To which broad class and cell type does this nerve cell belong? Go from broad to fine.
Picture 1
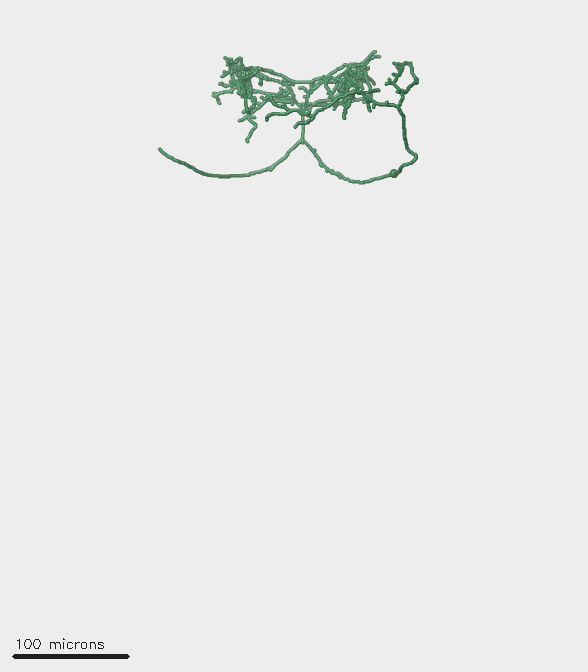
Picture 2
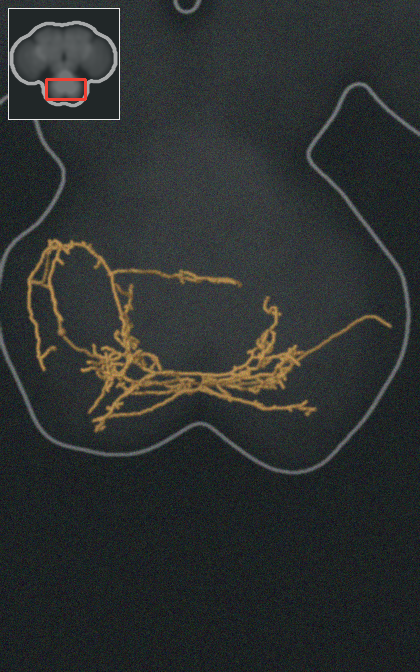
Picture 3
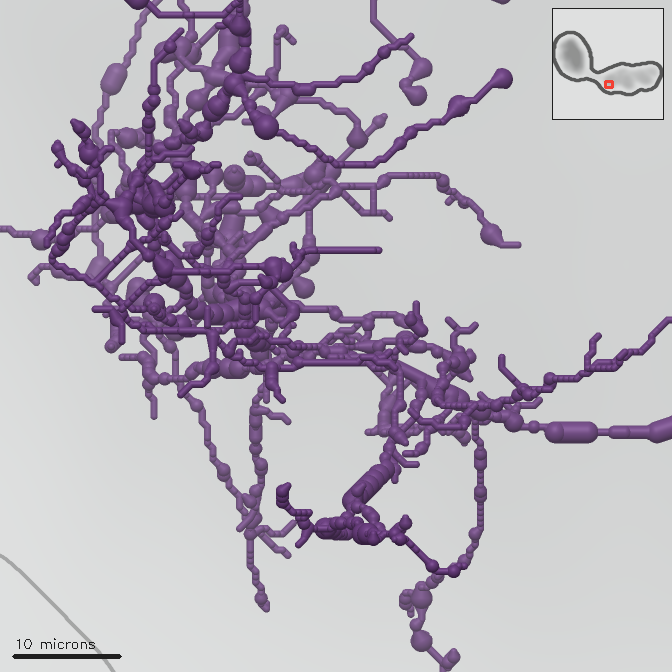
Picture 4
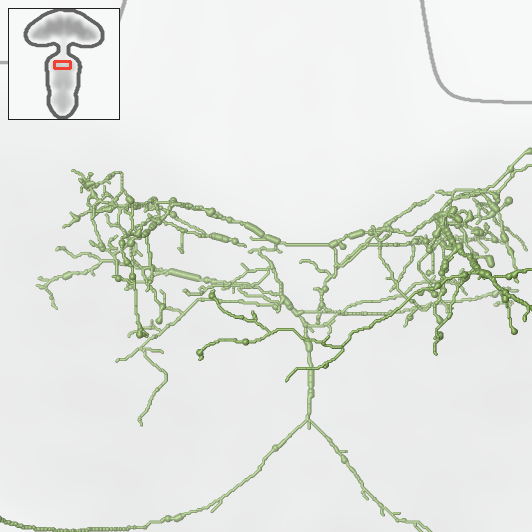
nerve-cord intrinsic neuron; INXXX135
